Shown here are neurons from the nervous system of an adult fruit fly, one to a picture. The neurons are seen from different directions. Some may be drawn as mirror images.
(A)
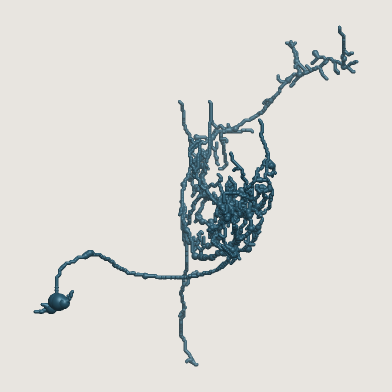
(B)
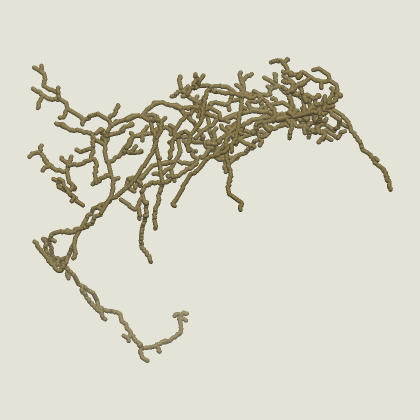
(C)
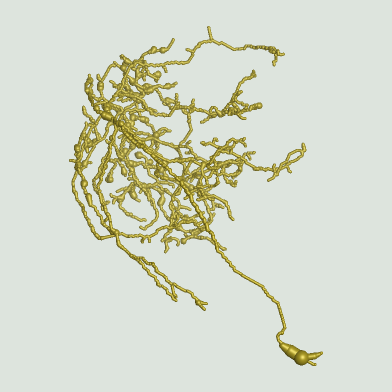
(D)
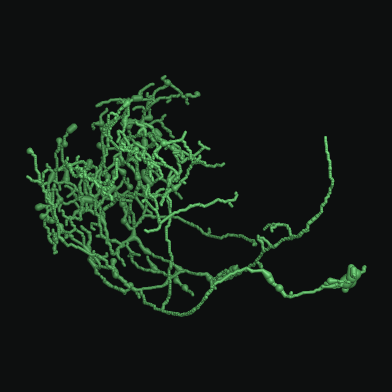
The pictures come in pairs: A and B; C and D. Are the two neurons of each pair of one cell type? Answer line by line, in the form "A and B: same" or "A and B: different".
A and B: same
C and D: same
